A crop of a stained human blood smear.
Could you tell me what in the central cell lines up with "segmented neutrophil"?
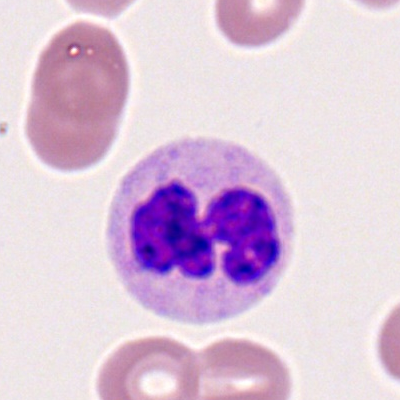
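Looking at the central cell, I see two nuclear lobes lying side by side, one on the left and one on the right. The chromatin is dark purple and coarsely clumped. A fairly wide rim of pale lilac cytoplasm surrounds the nucleus. That cytoplasm holds only fine, faint lilac granules, and I find no large orange granules.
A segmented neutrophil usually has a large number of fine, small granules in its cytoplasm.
So the fine granules here sit well with a segmented neutrophil.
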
